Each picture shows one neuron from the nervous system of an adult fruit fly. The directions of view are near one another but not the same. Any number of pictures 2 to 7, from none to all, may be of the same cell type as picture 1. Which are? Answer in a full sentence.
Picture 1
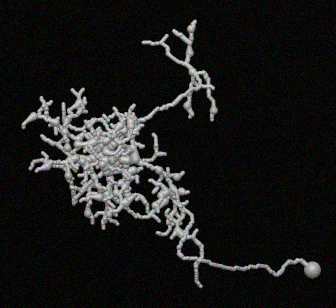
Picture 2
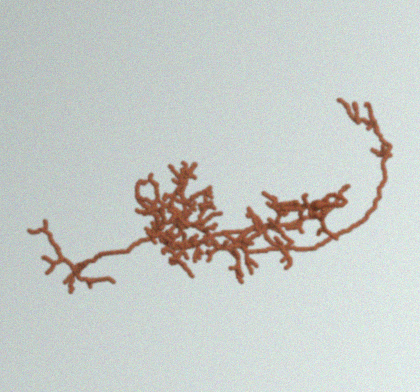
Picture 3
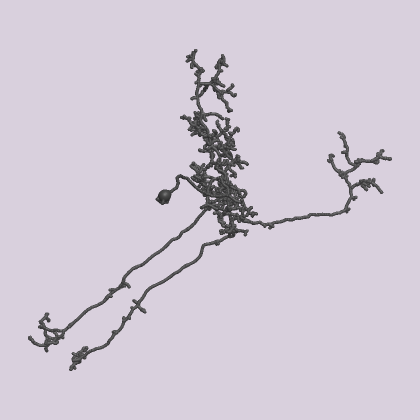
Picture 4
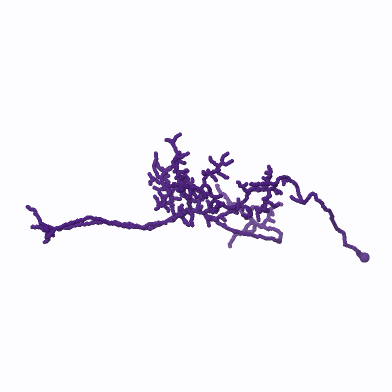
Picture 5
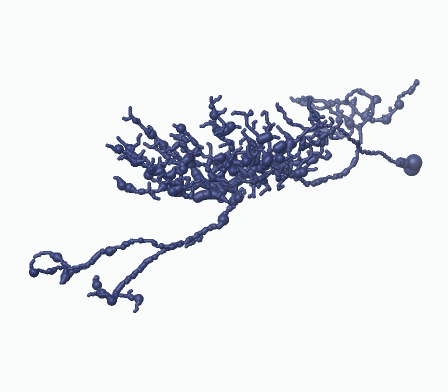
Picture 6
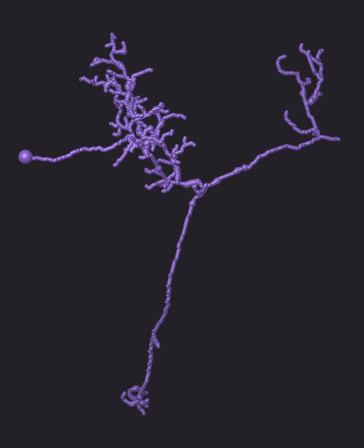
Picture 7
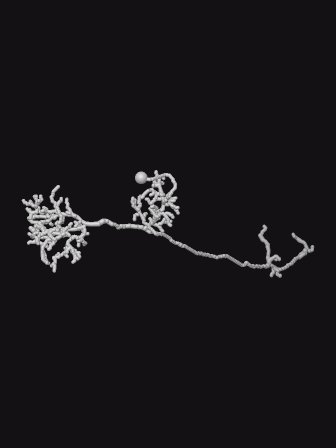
Picture 2, picture 4 and picture 5 are of the same cell type.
